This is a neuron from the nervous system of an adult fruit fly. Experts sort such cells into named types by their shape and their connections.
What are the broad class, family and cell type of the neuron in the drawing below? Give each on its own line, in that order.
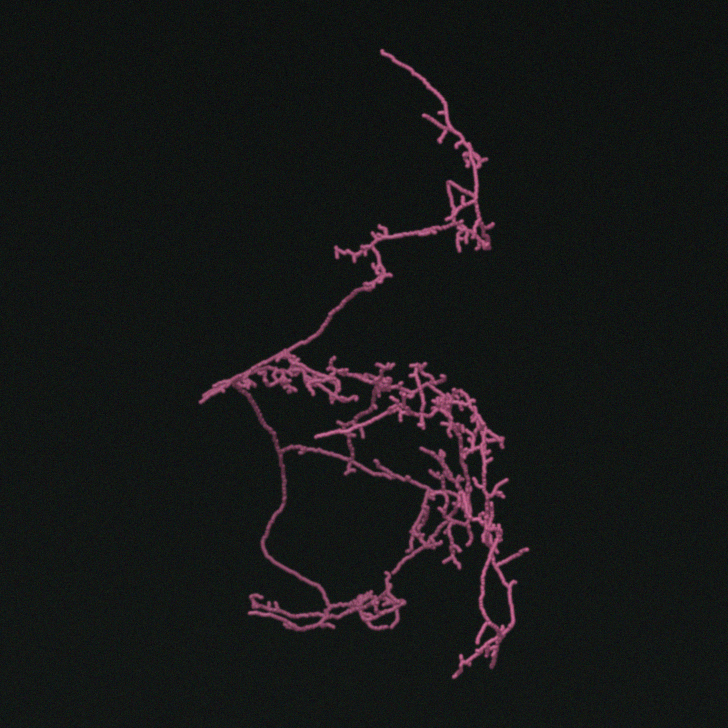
nerve-cord intrinsic neuron
hemilineage 19A
IN19A043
